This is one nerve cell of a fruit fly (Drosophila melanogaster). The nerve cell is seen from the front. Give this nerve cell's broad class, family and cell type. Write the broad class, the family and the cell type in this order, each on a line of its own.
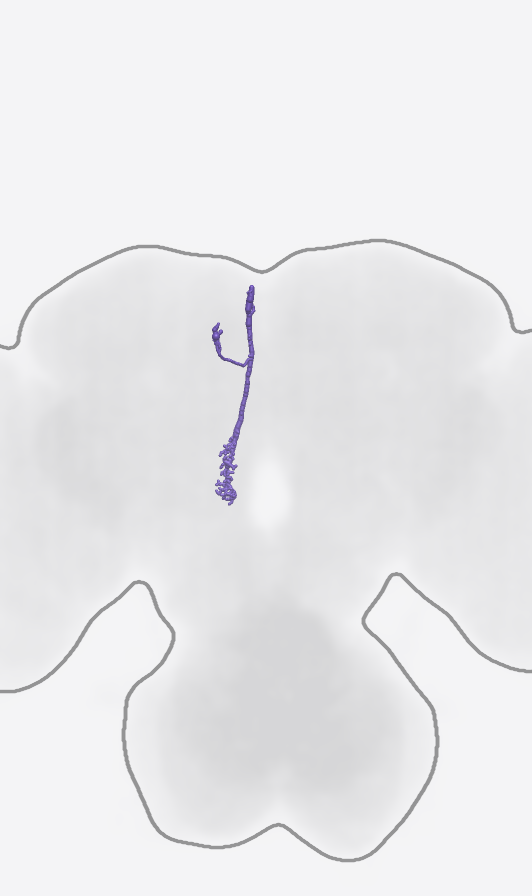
visual projection neuron
OCG
OCG01a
